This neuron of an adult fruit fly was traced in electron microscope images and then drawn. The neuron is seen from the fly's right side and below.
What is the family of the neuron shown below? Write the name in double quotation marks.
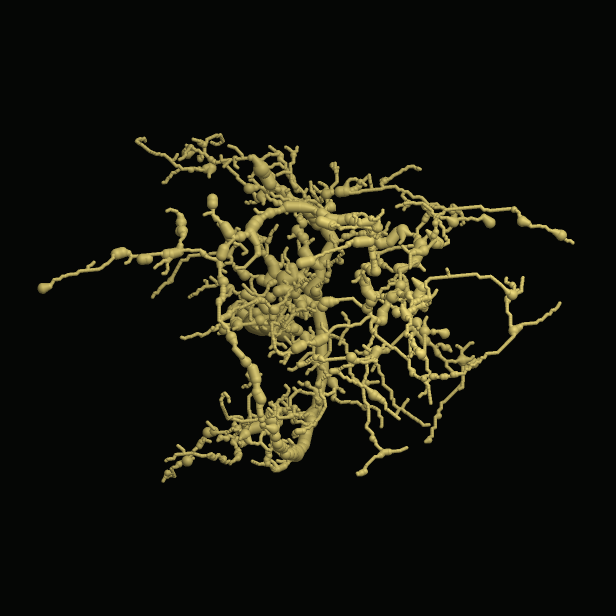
"hemilineage 01A"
